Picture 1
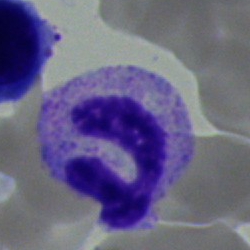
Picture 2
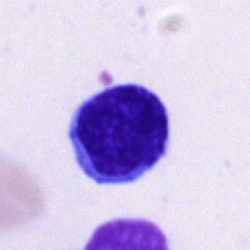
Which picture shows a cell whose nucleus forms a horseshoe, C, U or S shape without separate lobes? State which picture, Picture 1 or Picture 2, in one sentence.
In picture 1 the nucleus of the cell has been drawn out into a lobeless curved band.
